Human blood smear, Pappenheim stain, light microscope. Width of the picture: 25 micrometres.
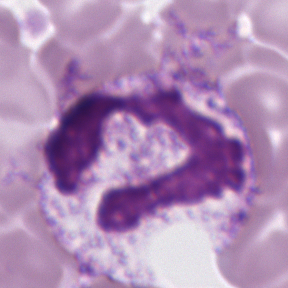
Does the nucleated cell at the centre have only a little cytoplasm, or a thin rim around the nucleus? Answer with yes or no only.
No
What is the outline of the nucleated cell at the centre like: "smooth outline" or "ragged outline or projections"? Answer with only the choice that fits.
Ragged outline or projections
